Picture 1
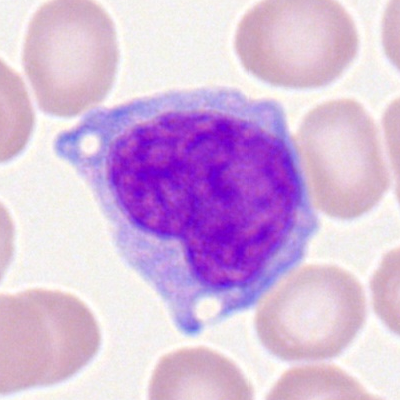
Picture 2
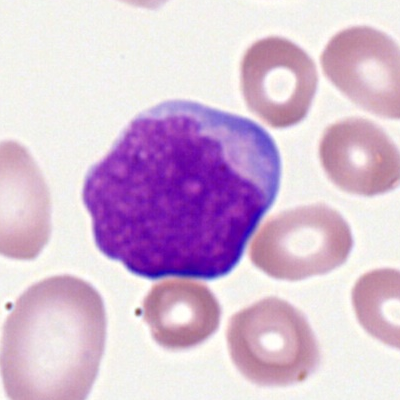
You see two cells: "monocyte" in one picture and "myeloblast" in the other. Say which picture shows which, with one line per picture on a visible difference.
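Picture 1 shows a monocyte: Two small clear round vacuoles lie near the edge of the cell.
Picture 2 shows a myeloblast: No vacuoles are visible in the cytoplasm.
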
